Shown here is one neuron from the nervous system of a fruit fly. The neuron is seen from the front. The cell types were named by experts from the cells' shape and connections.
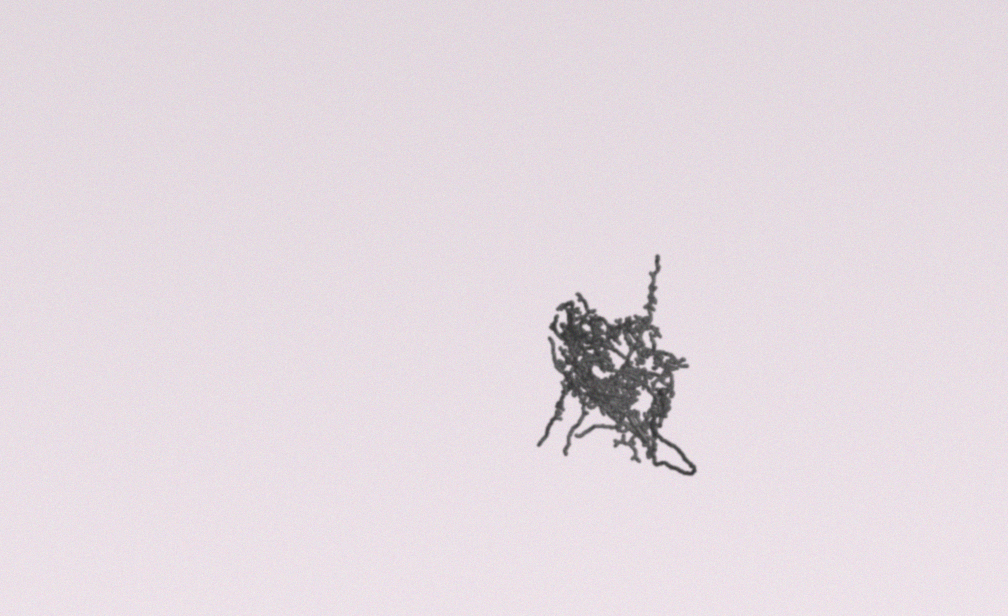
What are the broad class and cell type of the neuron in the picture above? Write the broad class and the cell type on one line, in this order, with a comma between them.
central-brain intrinsic neuron, PS308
